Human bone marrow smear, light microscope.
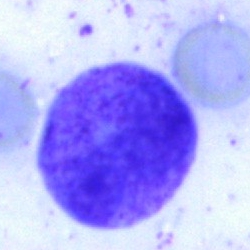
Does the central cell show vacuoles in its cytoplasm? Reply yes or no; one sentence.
No, the cytoplasm of this cell shows no vacuoles.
